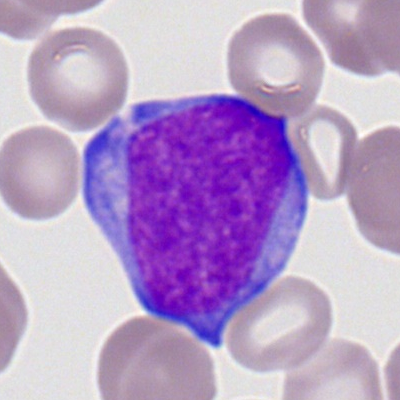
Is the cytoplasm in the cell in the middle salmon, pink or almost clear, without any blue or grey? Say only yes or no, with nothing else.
No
